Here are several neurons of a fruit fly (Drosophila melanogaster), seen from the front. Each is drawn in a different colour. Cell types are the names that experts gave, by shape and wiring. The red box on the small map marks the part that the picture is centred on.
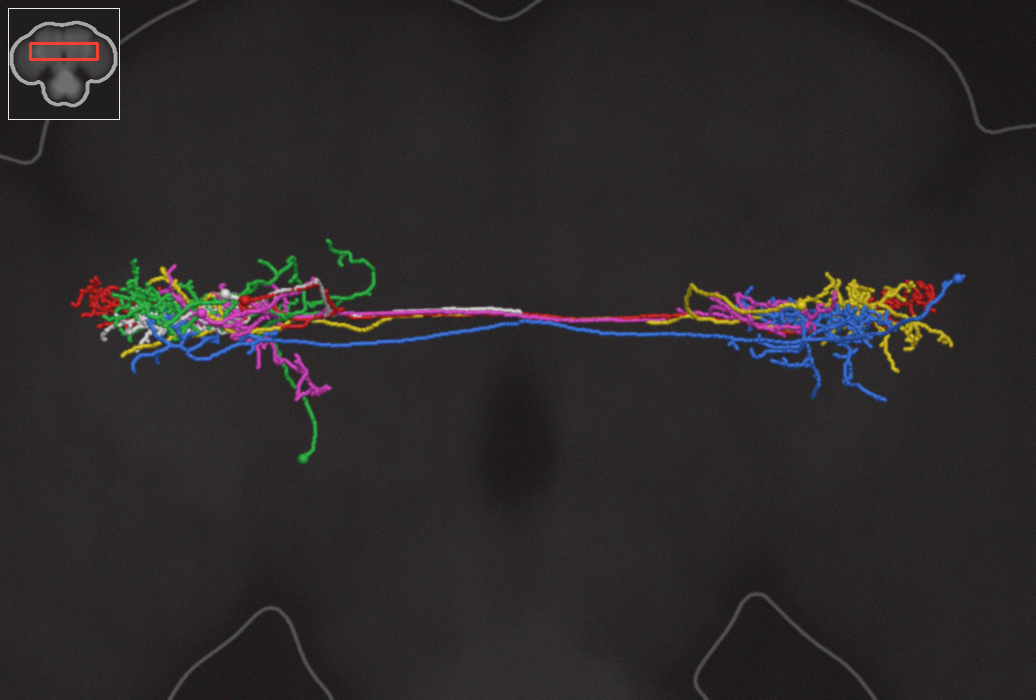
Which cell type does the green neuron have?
AVLP519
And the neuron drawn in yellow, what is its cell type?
CB0743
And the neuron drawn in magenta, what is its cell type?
CB1428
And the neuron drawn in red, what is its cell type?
CB0346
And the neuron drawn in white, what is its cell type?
CB0744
